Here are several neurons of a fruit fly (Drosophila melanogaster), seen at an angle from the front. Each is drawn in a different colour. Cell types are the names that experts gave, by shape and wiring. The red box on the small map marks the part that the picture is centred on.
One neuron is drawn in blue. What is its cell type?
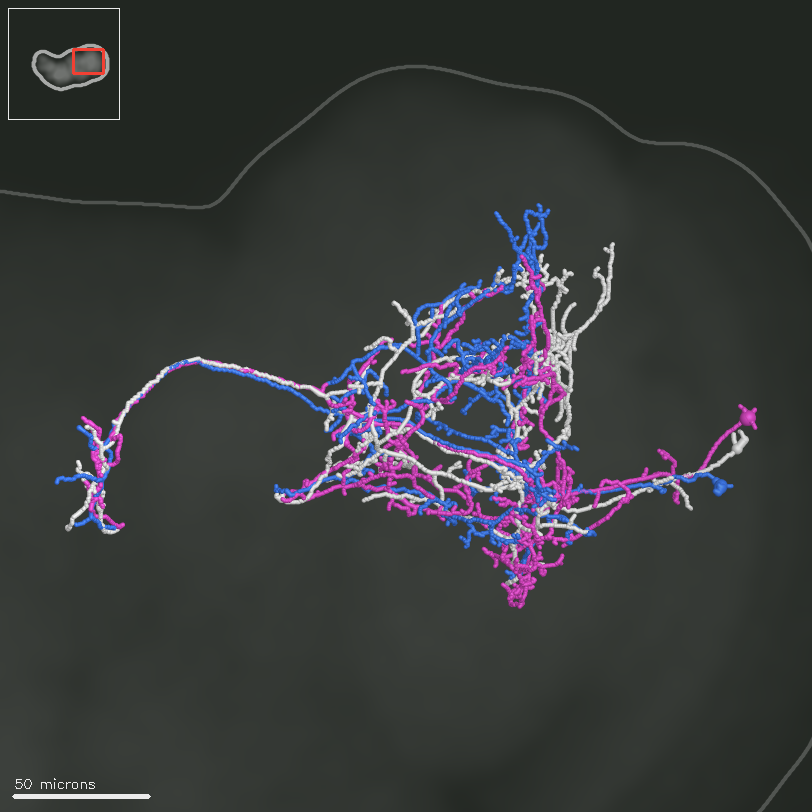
CL062_b3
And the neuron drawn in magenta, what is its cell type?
CL062_a2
